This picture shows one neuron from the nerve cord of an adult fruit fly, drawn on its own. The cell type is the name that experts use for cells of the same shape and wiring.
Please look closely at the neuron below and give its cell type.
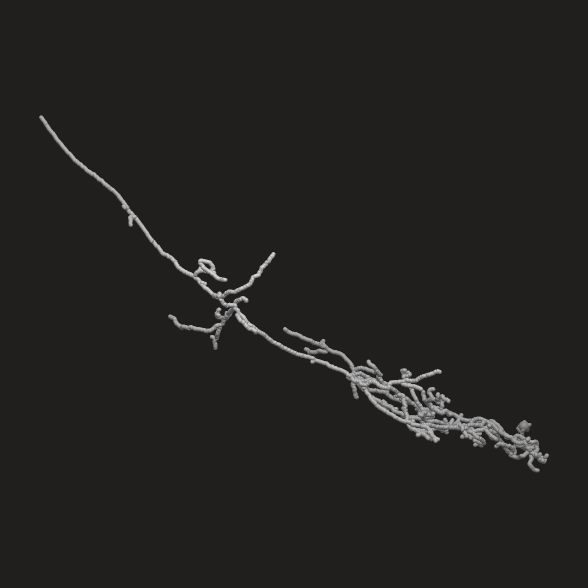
AN05B045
